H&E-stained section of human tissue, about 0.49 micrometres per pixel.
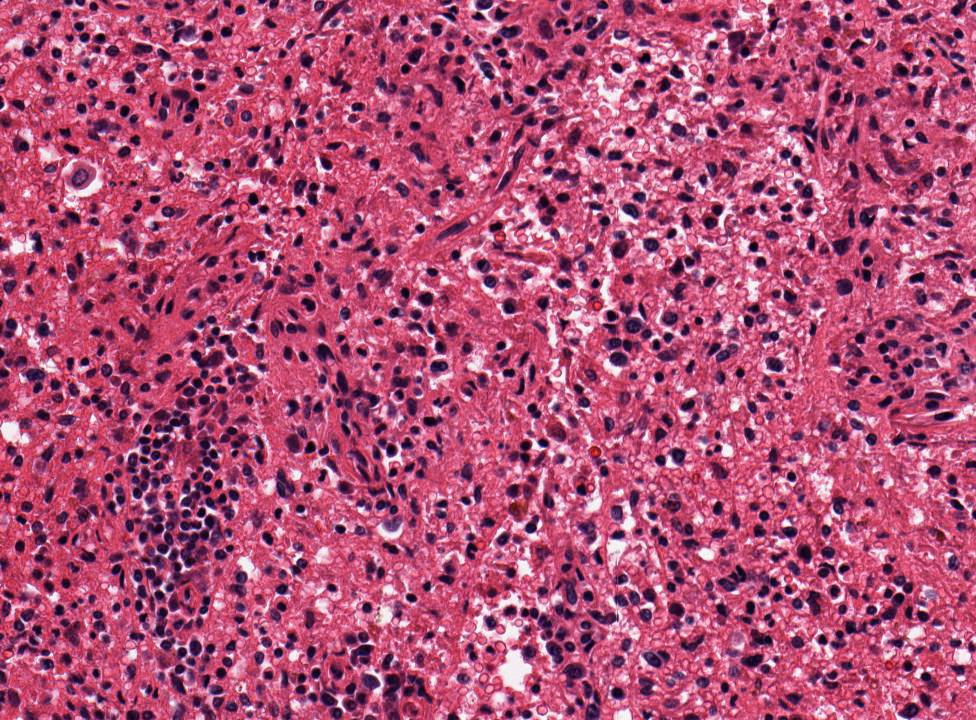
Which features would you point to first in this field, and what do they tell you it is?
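Red pulp of the spleen. Diffuse, crowded cells in a pink fibrillary background; no glands or epithelium.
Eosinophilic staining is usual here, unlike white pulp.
Most nuclei small, round, dark; a dense cluster of them lower left. Scattered single red blood cells, mostly right half.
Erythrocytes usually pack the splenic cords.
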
